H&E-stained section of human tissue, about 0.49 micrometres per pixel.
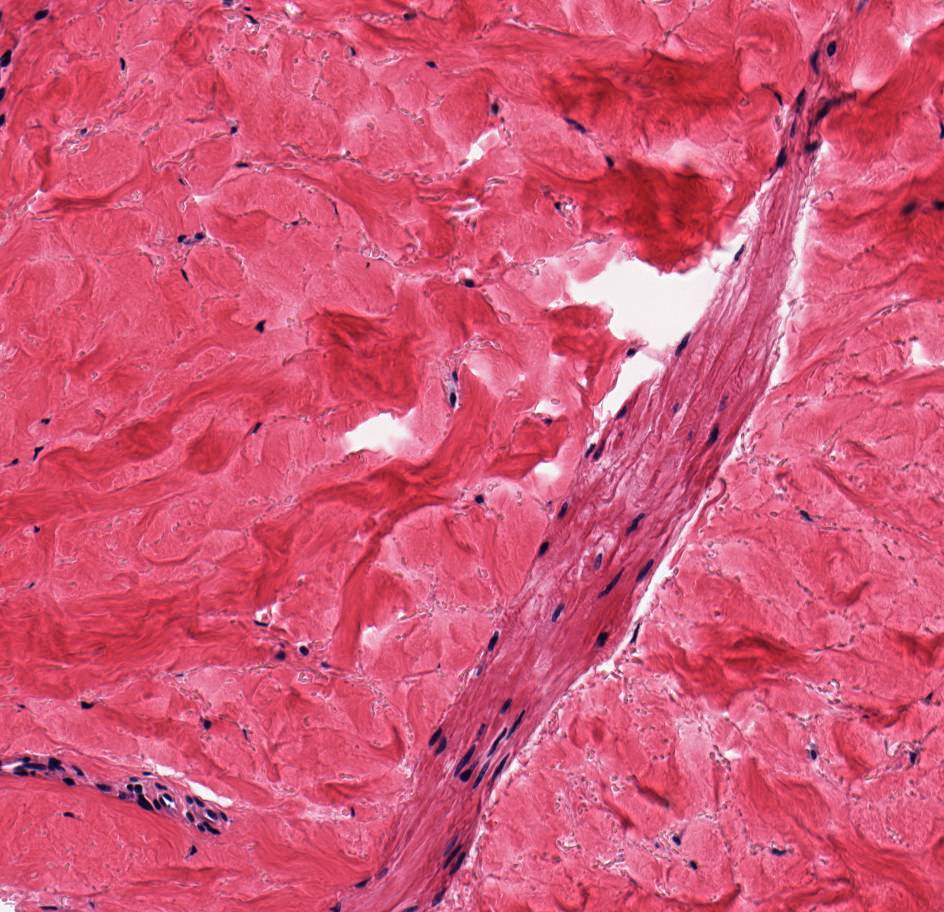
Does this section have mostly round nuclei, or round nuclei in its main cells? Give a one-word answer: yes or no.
No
